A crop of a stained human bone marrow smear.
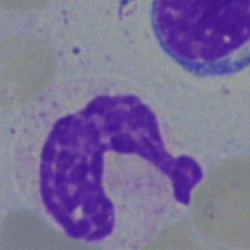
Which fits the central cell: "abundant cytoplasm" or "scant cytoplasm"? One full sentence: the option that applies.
Its nucleus is set within plentiful cytoplasm.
